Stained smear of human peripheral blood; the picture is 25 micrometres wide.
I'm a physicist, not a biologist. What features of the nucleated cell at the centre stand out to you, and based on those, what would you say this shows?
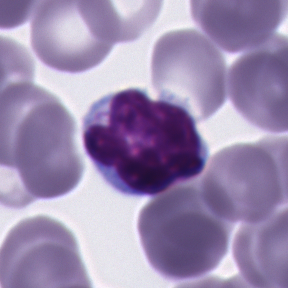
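Nucleus first: its outline is irregular and lumpy, with several folds and notches, and it measures about 11 by 8 micrometres. Proportion next: it fills most of the cell. Cytoplasm: only a scant pale blue rim around the nucleus. Finally, a few small reddish dots lie scattered over the nucleus. This is a typical lymphocyte.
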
